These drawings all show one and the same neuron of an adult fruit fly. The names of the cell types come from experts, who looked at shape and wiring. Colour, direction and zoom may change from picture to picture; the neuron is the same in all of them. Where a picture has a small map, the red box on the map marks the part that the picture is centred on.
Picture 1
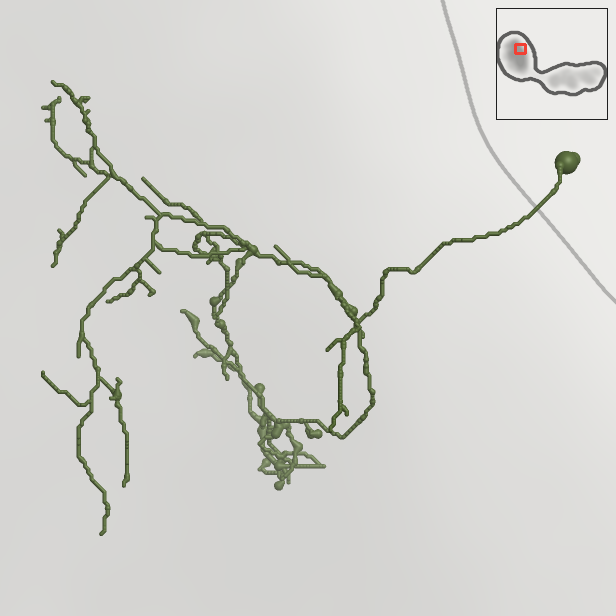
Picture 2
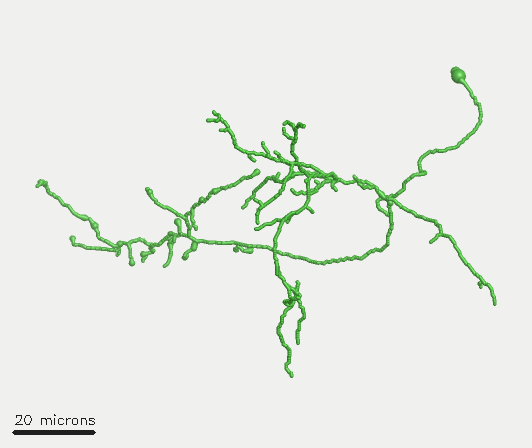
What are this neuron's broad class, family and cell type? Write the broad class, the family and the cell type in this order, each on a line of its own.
central-brain intrinsic neuron
hemilineage PSp3
CB1876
